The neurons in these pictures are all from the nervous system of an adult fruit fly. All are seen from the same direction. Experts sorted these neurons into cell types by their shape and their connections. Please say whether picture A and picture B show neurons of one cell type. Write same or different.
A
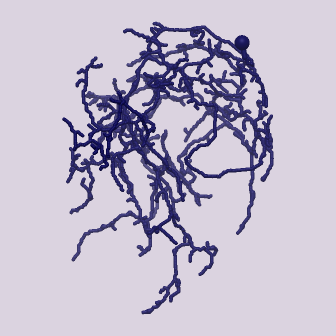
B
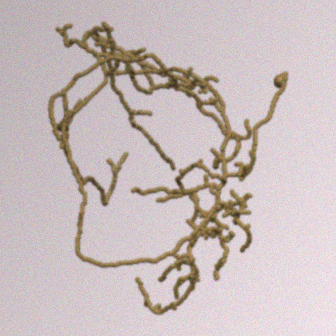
different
